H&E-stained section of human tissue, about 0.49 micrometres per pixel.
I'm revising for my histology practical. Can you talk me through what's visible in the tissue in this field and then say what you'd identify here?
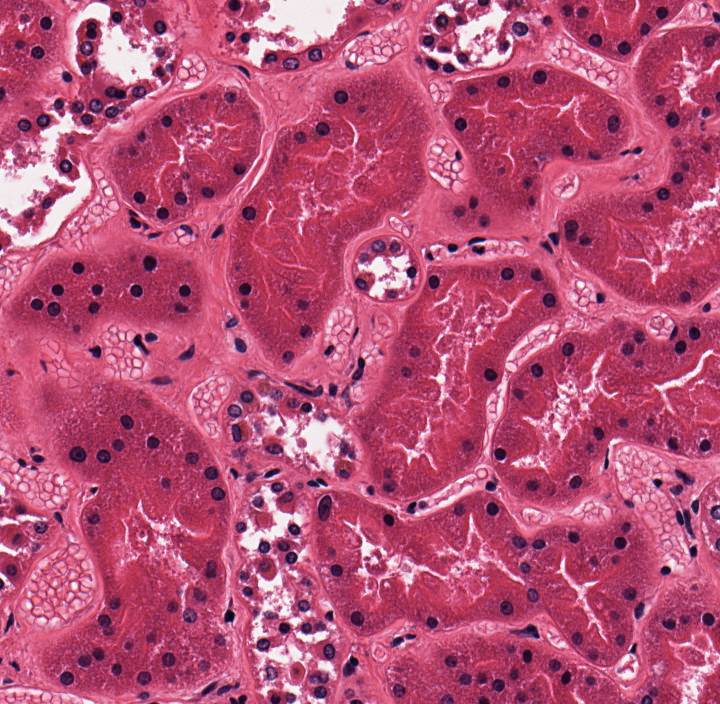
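Closely packed tubules, cut in cross and oblique section, fill most of the field. Lining cells: abundant, deeply eosinophilic, finely granular cytoplasm; lateral borders between neighbours indistinct. Lumens narrow, irregular, star-shaped or slit-like. Tissue: renal cortex.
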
